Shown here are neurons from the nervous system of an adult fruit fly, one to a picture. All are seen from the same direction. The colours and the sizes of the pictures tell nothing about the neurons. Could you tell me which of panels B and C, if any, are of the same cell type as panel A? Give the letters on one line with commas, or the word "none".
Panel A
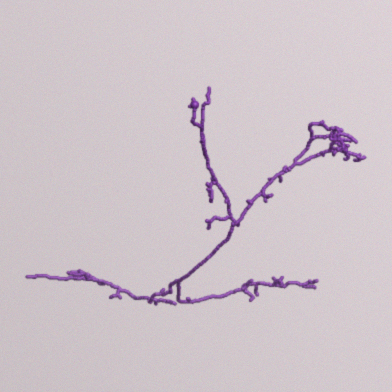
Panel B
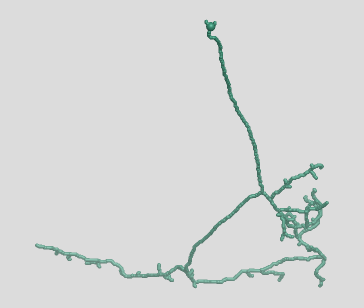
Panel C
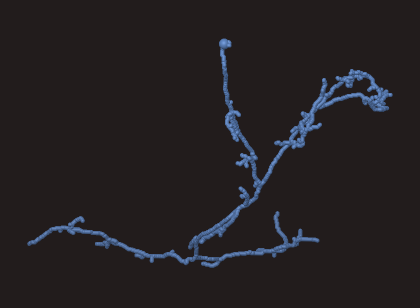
C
